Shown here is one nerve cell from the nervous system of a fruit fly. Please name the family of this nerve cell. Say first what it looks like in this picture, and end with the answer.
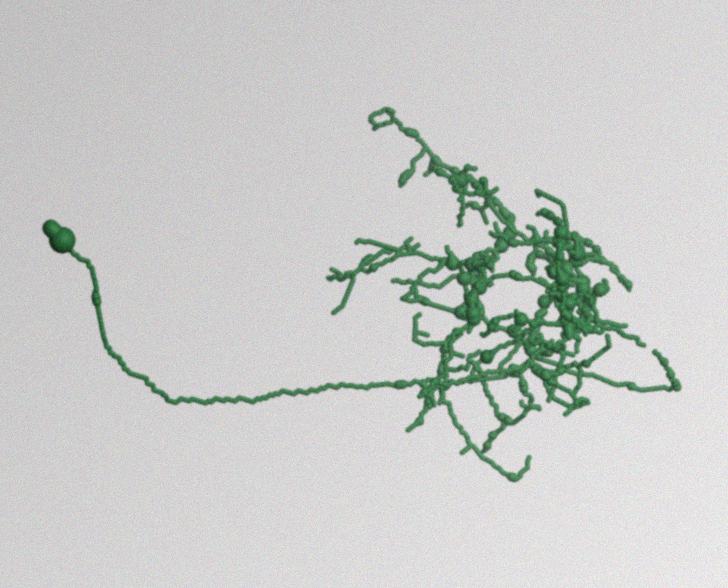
The cell body can be seen on the left of the picture. The picture shows dozens of branch ends. Its broad class is central-brain intrinsic neuron. The family is hemilineage WEDa2.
